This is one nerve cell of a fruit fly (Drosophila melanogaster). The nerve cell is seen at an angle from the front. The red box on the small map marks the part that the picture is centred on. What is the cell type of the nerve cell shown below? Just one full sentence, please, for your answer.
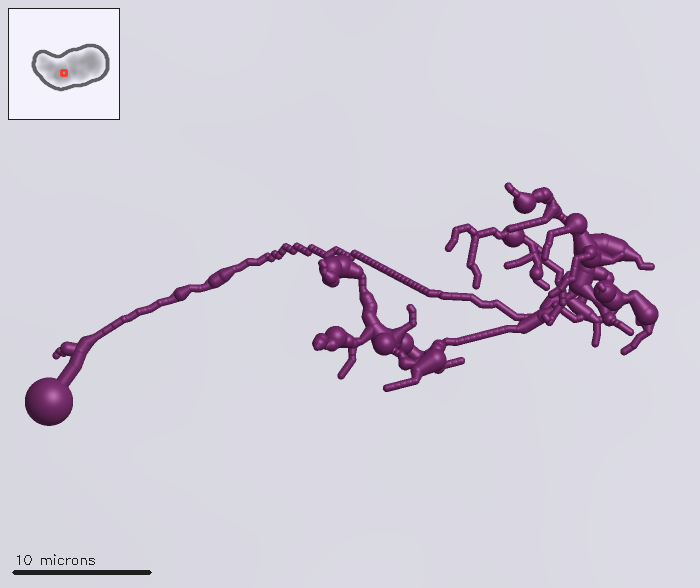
The cell type for the nerve cell is T5a.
